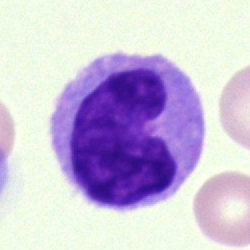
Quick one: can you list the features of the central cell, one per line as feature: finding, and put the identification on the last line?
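Outline: roughly round
Nuclear shape: deep notch on right side, kidney-like
Nuclear position: fills most of cell, set toward left
Nucleoli: none visible
Name: monocyte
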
